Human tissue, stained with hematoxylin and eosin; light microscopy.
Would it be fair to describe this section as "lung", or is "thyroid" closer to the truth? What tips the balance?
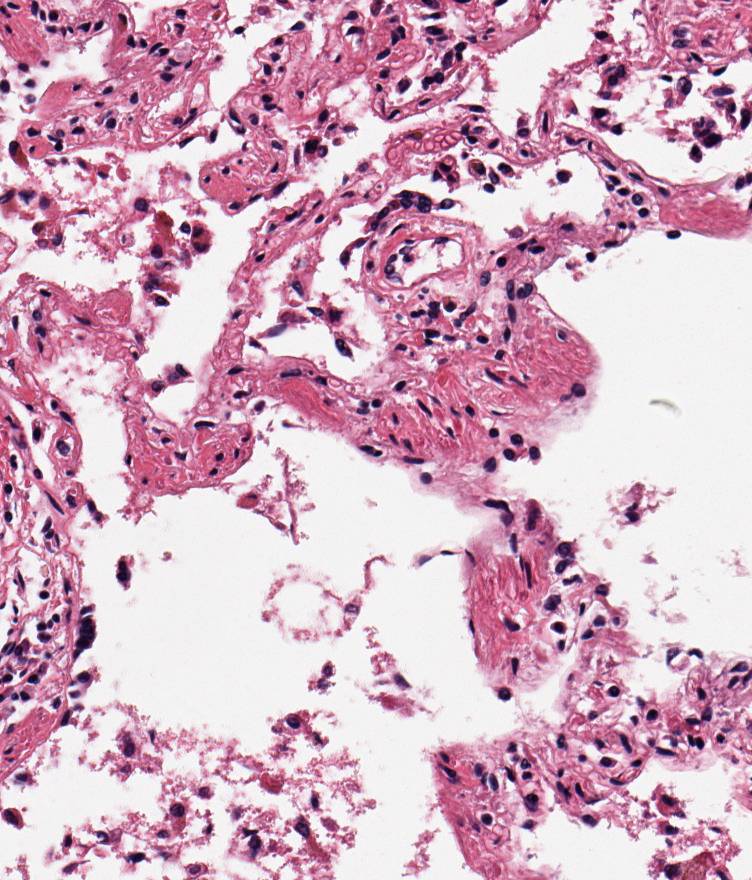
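I think this is lung. What decides it: large empty spaces, widest in the lower centre, separated by a branching network of tissue strands.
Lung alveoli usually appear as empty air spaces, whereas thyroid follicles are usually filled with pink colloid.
Dense pink collagen with scattered spindle-shaped nuclei widens the strands. Upper centre sits a small round vessel, its wall concentrically layered, lumen narrow.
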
